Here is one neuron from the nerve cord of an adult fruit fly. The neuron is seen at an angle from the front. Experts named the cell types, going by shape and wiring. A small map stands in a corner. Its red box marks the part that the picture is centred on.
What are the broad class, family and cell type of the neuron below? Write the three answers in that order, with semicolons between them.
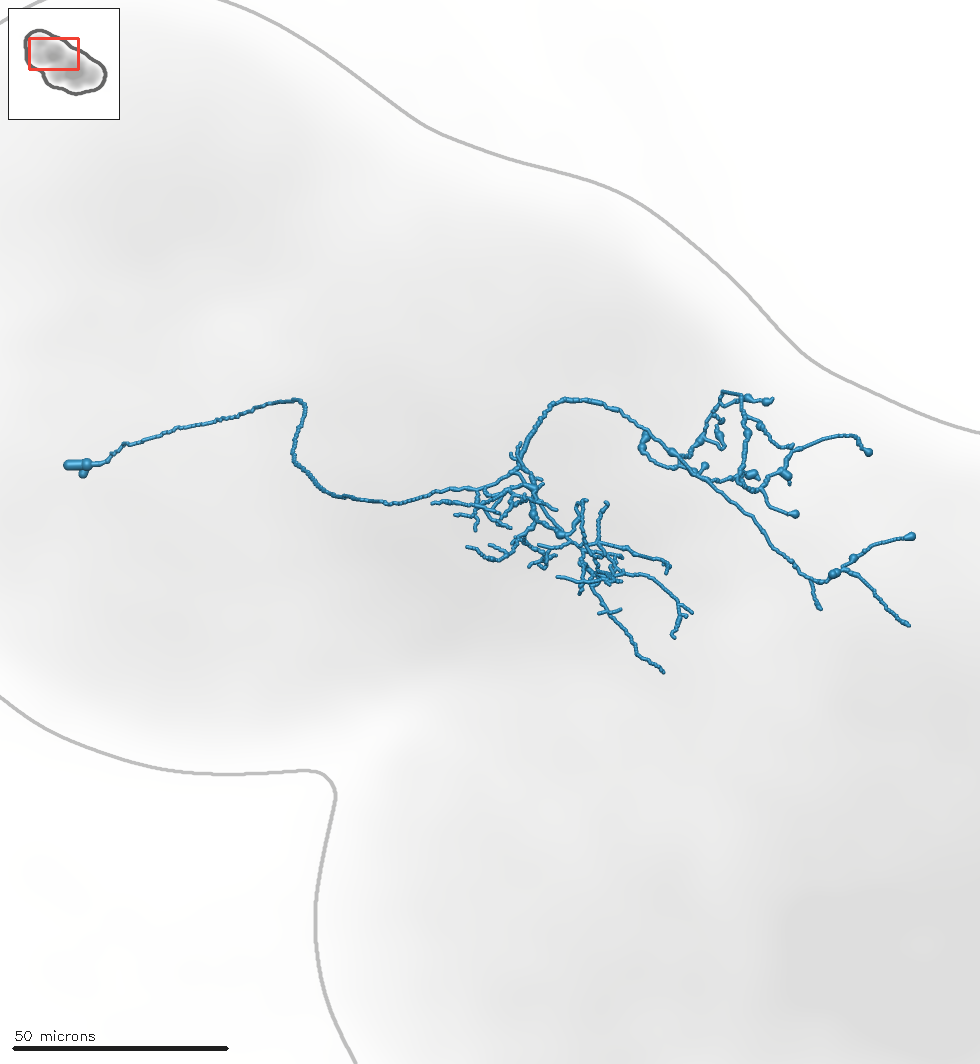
nerve-cord intrinsic neuron; hemilineage 06A; IN06A136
